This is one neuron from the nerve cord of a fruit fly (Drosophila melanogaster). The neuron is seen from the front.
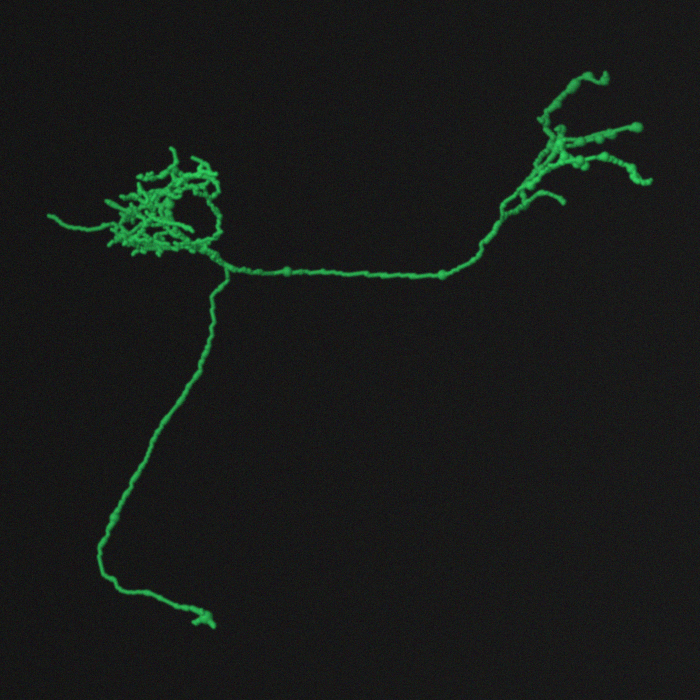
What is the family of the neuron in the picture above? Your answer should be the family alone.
hemilineage 07B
